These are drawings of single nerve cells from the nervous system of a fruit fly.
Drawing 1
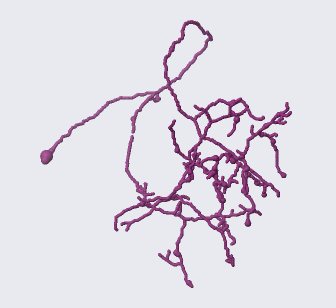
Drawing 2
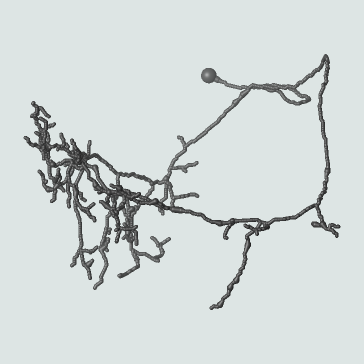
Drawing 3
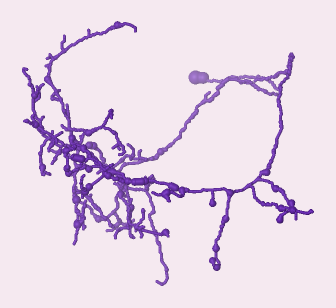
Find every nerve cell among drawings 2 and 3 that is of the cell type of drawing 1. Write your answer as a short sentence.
None of them is of the same cell type.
